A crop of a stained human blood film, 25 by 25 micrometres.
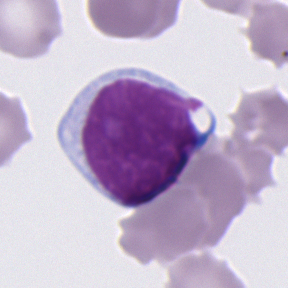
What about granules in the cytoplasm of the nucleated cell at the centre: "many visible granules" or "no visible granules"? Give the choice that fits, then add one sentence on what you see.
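No visible granules. No granules are visible in the cytoplasm.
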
